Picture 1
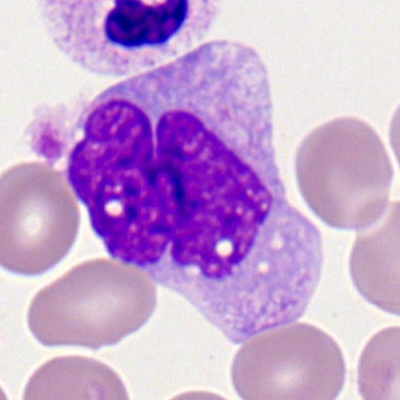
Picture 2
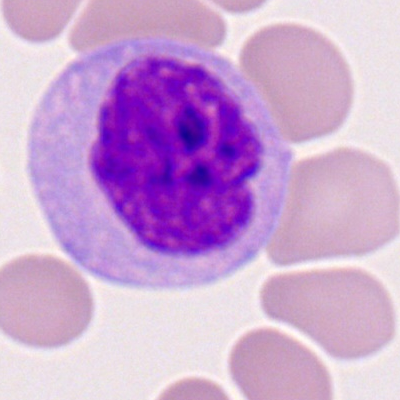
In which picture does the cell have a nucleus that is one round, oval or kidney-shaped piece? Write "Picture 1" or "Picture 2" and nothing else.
Picture 2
